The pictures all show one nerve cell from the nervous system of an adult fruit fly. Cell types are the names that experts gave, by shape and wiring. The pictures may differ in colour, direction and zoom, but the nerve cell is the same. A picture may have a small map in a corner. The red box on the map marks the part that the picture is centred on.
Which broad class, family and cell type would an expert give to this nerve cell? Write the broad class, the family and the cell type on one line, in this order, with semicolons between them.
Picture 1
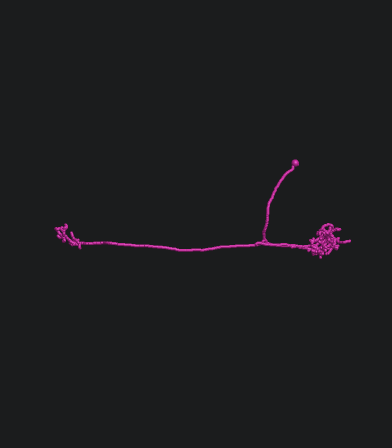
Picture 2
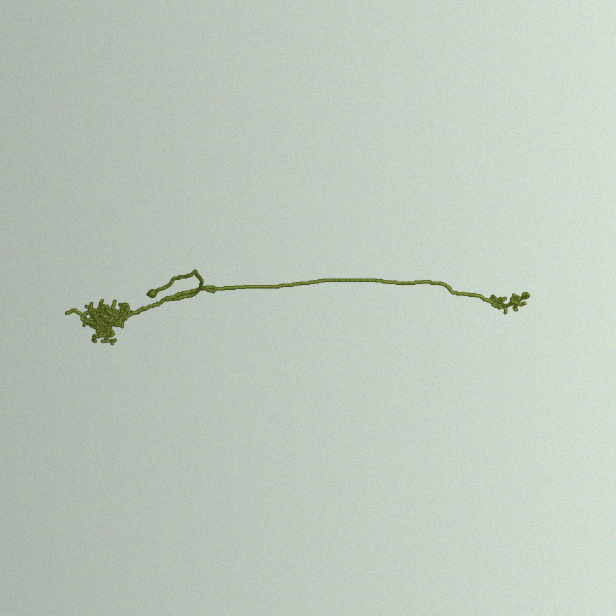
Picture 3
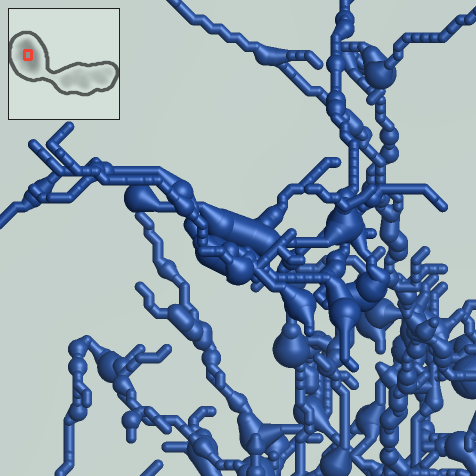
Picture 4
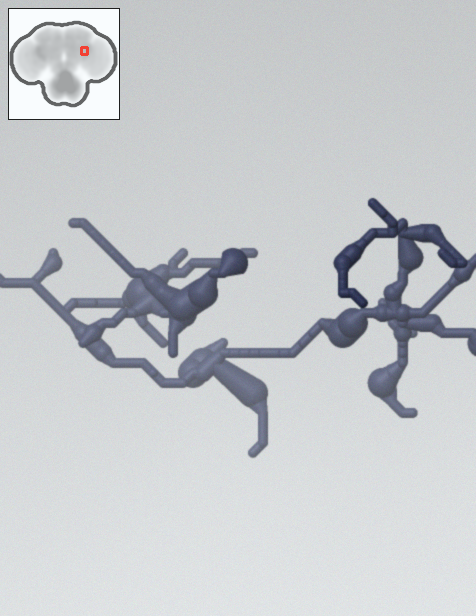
central-brain intrinsic neuron; hemilineage VLPa2; CB1088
